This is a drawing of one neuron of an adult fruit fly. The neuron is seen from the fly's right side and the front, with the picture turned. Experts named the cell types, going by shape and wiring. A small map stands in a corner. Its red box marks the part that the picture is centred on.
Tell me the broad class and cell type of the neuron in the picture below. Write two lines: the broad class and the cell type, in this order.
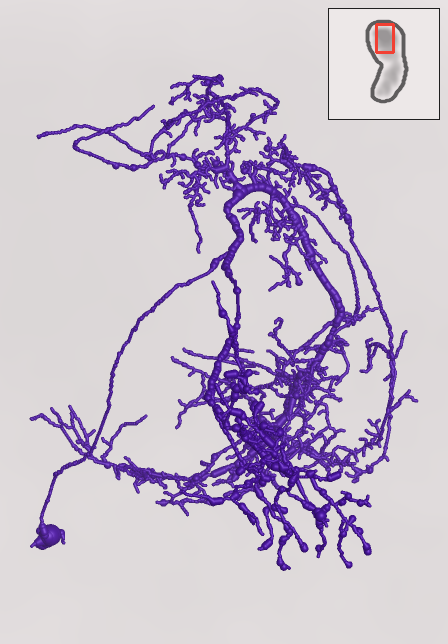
central-brain intrinsic neuron
LAL157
